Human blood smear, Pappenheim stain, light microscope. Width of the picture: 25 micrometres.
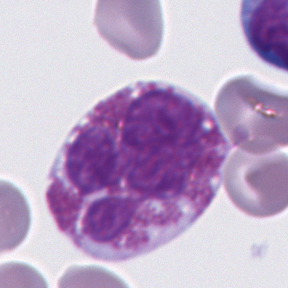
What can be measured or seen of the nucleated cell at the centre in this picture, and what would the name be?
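I'd start with size: roughly 17 by 15 micrometres. Many reddish-purple granules fill the cytoplasm, and granules lie over the nuclear masses too. Toward the lower right, the cytoplasm looks paler and less granular. I can't clearly see any nucleoli. So, an eosinophil.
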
